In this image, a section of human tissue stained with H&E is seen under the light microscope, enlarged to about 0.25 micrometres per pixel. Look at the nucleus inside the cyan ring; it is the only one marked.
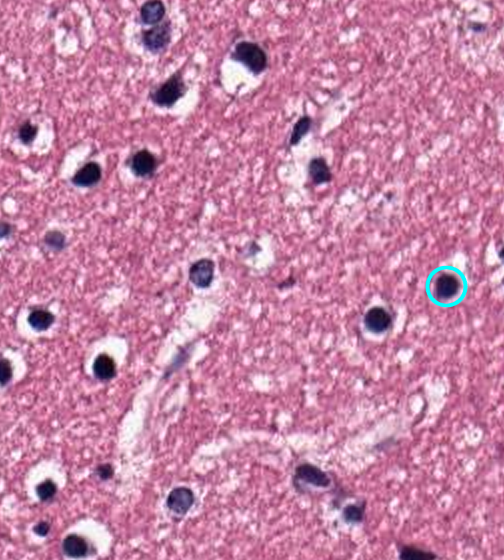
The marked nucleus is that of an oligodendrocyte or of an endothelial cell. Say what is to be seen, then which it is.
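The nucleus is round and evenly, densely dark, with no inner detail visible. The nucleus is about the same size as the other small, dark, round nuclei scattered nearby. Hardly any cytoplasm is visible; instead the nucleus sits in a clear, unstained halo that is widest on its upper right side. The marked cell is an oligodendrocyte.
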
